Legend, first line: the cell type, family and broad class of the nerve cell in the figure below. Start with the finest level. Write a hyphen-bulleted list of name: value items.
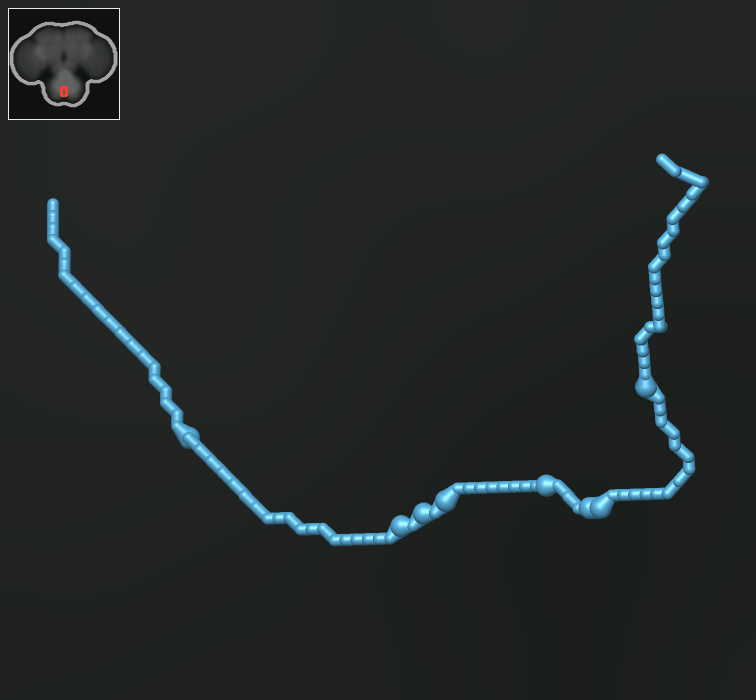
- cell type: LgLG2
- family: class gustatory
- broad class: sensory neuron entering the nerve cord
